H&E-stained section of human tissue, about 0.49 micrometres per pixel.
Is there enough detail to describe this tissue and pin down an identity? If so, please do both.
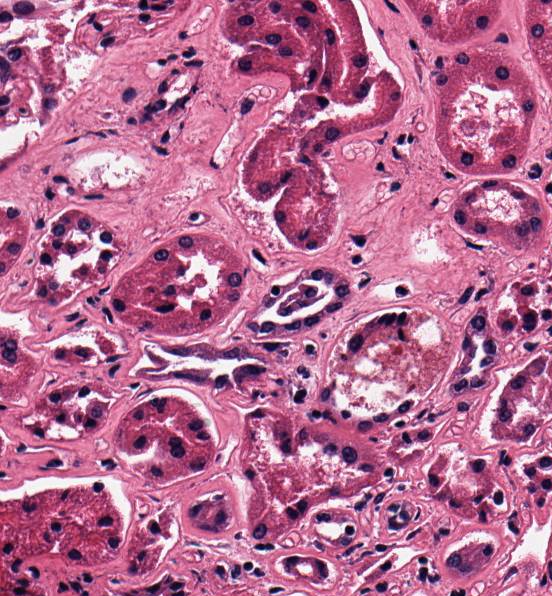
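Look first at the overall layout: many rounded and elongated tubular profiles, kept apart by pink fibrous stroma. Now the lining: a single layer of cuboidal cells, each with abundant granular eosinophilic cytoplasm and one round, dark-staining nucleus. Notice that many lumens are narrow and irregular with frayed, ragged edges, rather than wide and smooth. This tissue is renal cortex.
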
